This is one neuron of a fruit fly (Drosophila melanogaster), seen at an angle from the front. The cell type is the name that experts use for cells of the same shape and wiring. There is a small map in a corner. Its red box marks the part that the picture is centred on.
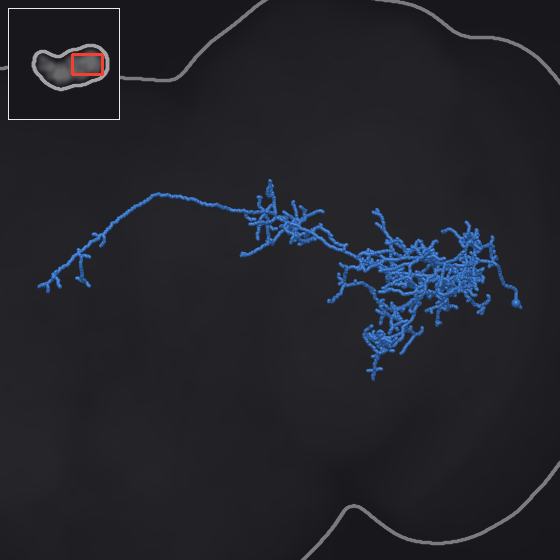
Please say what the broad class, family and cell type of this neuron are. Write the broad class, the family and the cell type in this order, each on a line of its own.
central-brain intrinsic neuron
hemilineage VLPl2_medial
AVLP177_a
